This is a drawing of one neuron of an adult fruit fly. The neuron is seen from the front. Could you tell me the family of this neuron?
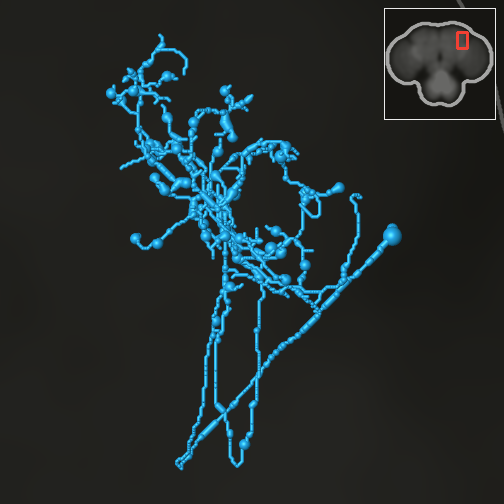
hemilineage VPNp&v1_posterior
